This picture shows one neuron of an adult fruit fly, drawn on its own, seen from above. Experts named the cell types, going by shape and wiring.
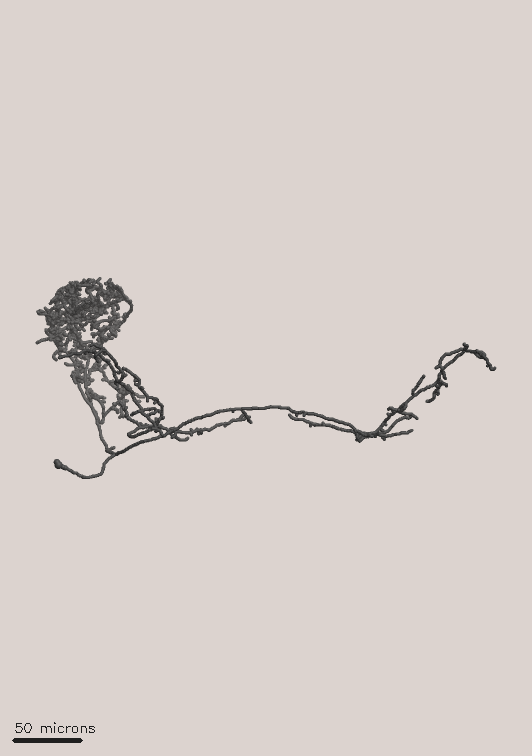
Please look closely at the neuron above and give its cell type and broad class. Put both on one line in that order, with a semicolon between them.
AVLP475_a; central-brain intrinsic neuron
